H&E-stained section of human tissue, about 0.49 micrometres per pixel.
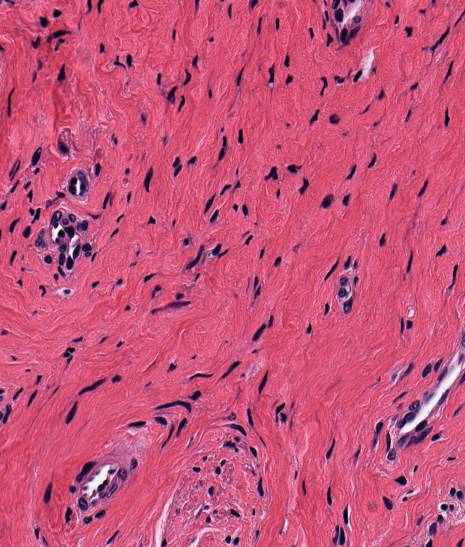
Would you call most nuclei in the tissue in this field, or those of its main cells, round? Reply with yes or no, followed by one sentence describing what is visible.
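No. The stromal cell nuclei are thin, dark and spindle-shaped.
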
